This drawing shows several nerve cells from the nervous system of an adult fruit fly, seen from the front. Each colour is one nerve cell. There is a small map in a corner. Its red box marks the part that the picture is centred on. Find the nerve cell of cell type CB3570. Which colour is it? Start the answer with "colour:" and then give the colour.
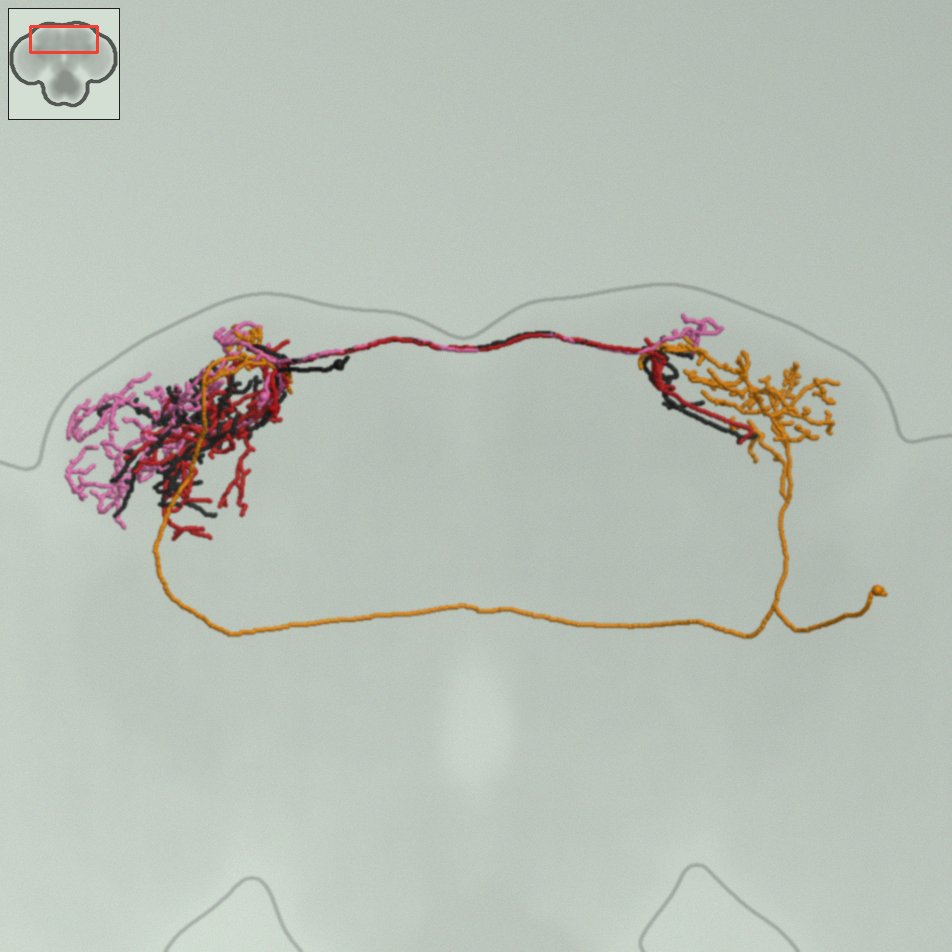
colour: red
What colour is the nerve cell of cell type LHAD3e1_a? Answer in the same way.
colour: black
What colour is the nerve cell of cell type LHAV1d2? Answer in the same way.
colour: orange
